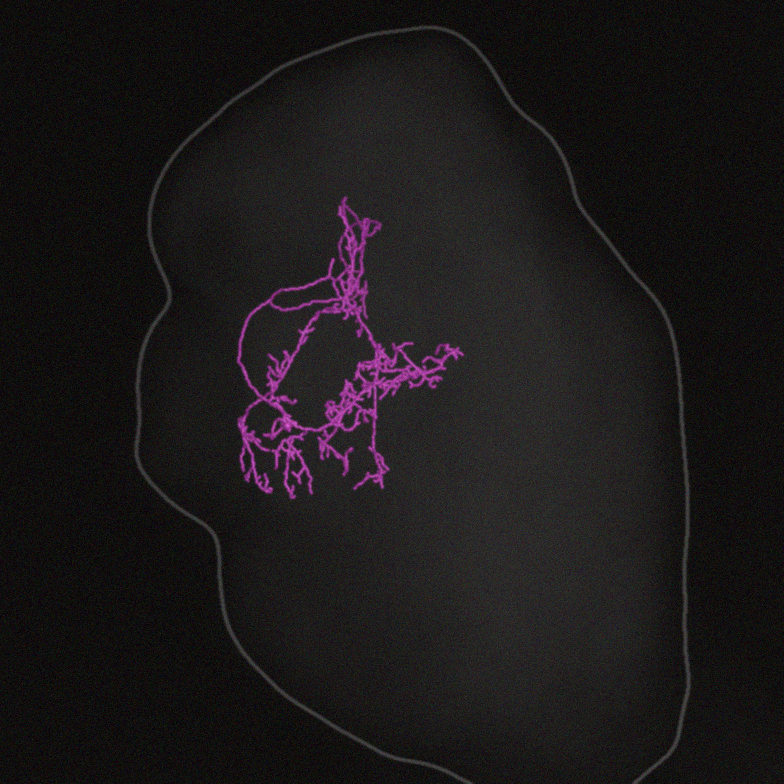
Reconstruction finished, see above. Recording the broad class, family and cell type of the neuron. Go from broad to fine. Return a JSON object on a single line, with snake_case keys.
{"broad_class": "central-brain intrinsic neuron", "family": "hemilineage VLPa1_lateral", "cell_type": "CB3657"}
